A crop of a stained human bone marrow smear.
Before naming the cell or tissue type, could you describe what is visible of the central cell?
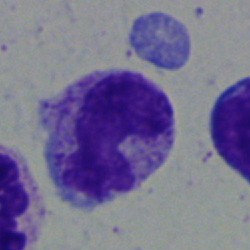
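Deep notch on right side of nucleus. Nucleus occupies most of cell. Chromatin dense, dark purple. Cytoplasm pale lilac-blue. Verdict: band neutrophil.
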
